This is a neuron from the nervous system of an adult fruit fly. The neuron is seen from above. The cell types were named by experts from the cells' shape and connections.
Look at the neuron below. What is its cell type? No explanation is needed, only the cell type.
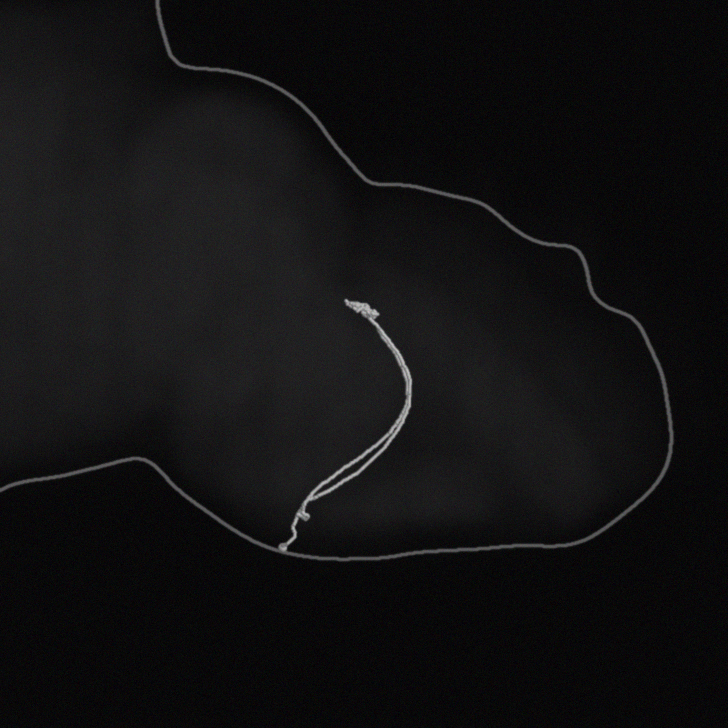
T4b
